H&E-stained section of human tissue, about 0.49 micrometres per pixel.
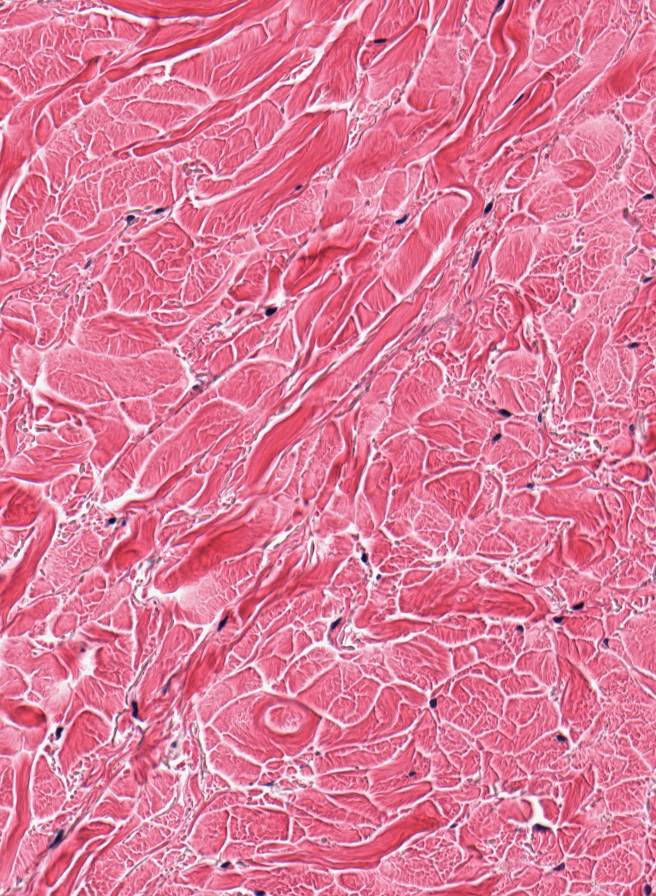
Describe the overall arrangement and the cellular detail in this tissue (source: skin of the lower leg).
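Field filled with closely packed pink muscle fibres; no epithelium, no glands. Band of lengthwise-cut fibres runs diagonally, lower left to upper right. Few small dark nuclei, at fibre edges, not centres. Just left of lower centre: one cross-cut fibre with a concentric ring-like outline.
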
